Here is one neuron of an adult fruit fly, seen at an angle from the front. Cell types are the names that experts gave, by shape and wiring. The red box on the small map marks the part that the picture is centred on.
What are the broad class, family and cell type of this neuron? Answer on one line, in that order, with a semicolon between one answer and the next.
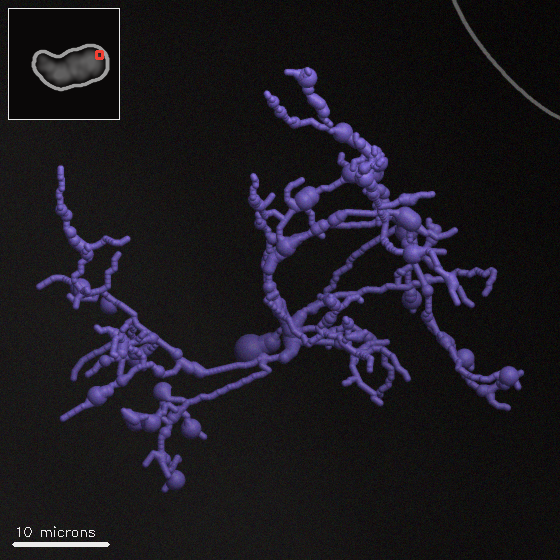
optic-lobe intrinsic neuron; Mi; Mi14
